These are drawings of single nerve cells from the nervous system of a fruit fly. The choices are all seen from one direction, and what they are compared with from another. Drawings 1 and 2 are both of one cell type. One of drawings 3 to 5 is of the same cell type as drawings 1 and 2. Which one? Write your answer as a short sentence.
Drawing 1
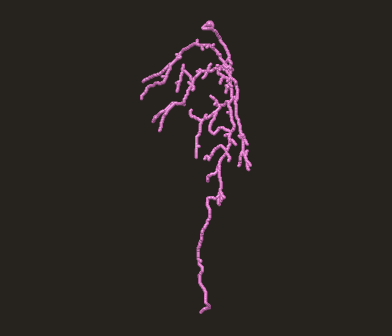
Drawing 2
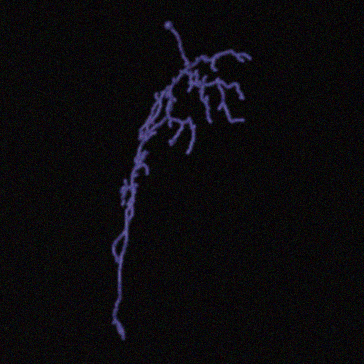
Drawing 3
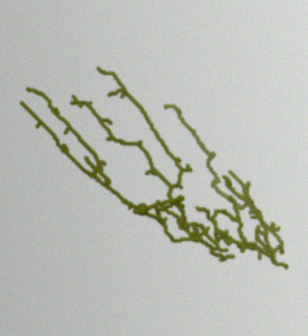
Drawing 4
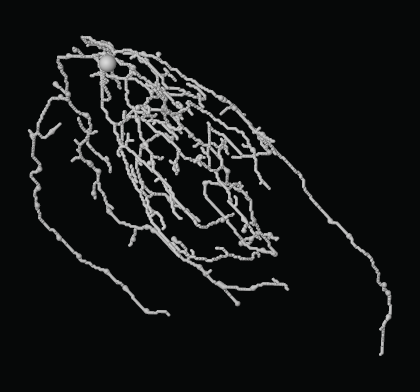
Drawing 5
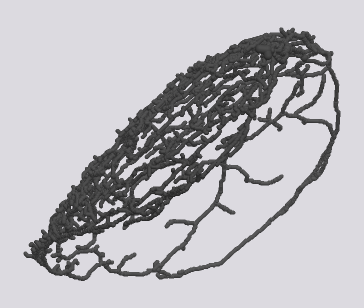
Drawing 3 is of the same cell type.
